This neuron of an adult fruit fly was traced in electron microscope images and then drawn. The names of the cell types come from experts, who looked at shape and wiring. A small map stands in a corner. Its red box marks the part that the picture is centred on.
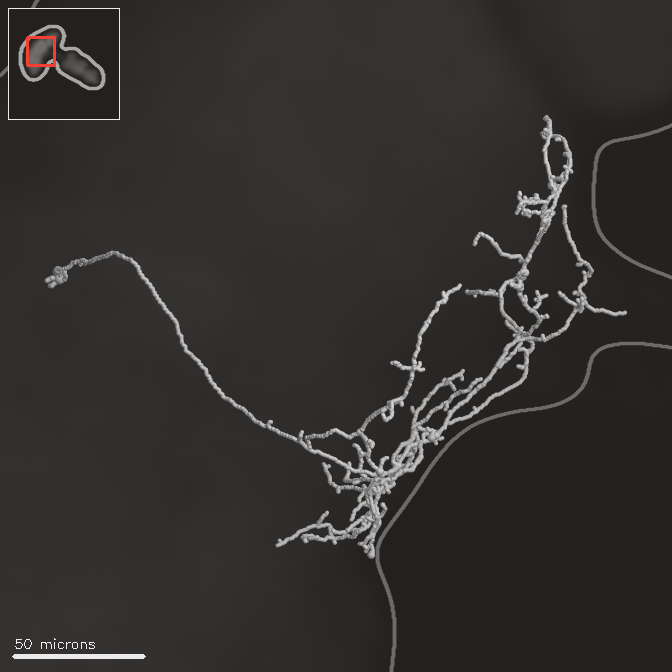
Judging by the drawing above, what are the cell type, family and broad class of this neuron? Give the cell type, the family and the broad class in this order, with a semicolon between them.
PS324; hemilineage LALv1_ventral; central-brain intrinsic neuron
